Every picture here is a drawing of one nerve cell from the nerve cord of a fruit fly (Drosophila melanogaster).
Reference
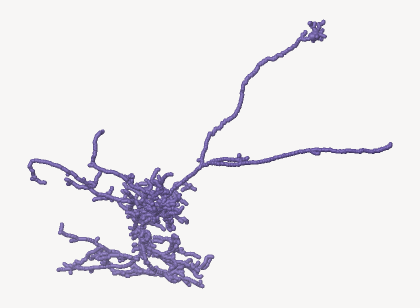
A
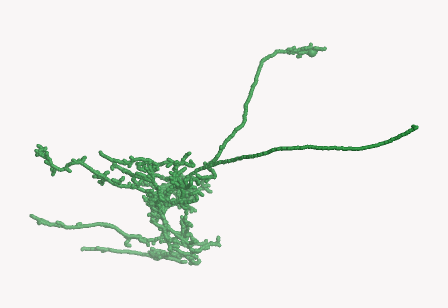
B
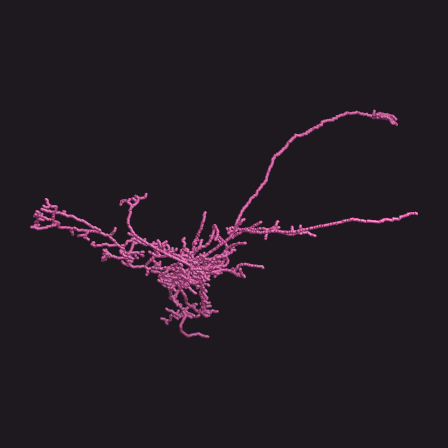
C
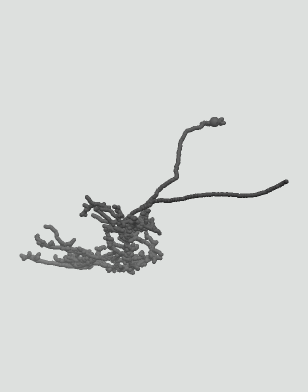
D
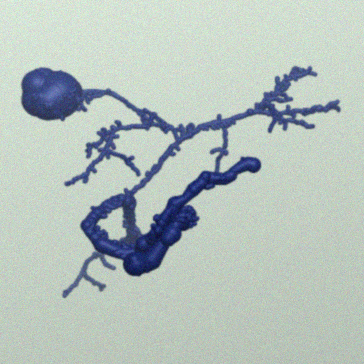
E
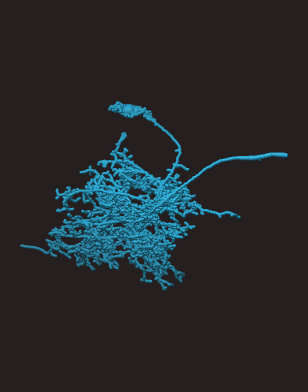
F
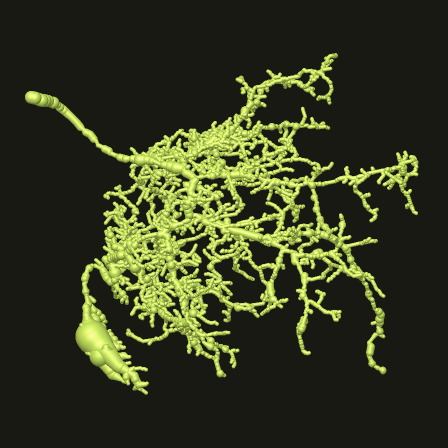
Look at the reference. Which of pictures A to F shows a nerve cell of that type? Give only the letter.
A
